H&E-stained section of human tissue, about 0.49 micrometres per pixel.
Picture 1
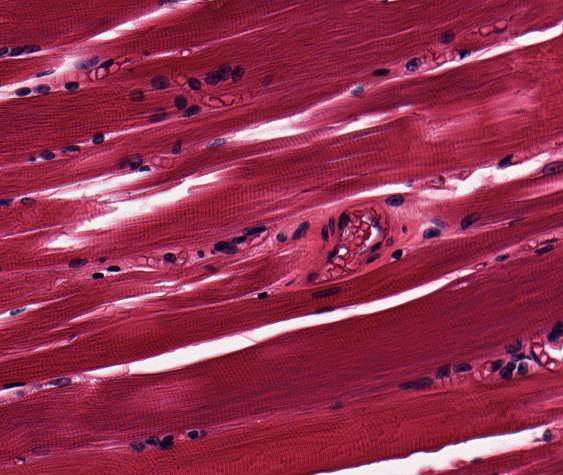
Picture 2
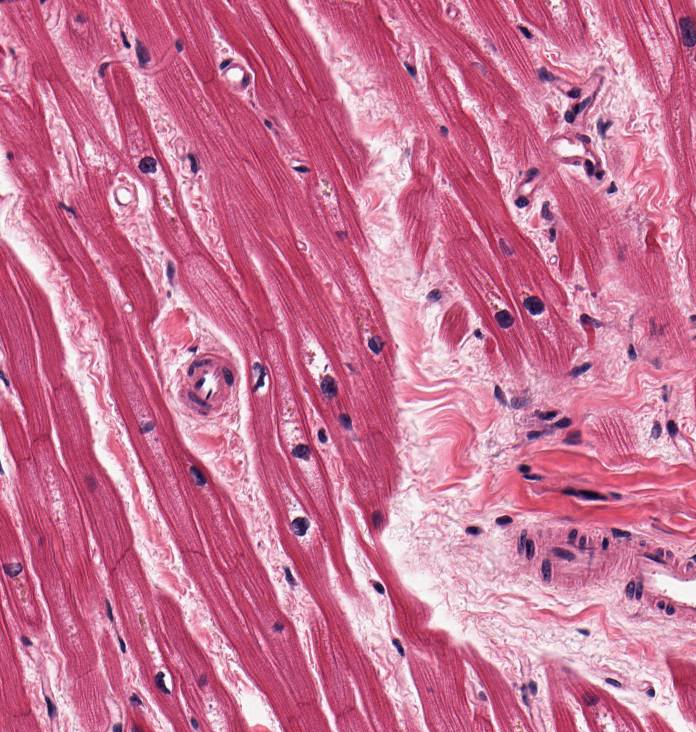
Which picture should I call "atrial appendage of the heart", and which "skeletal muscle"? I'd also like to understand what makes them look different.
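Skeletal muscle = picture 1; atrial appendage of the heart = picture 2. Nuclear position differs: flattened and at the fibre edges in picture 1, oval and central within each fibre in picture 2. Branching: the picture 2 fibres branch and join neighbours rather than running as separate unbranched cylinders. Striation: fine transverse cross-striations along the fibres of picture 1. Layout: picture 1, long parallel fibres across the whole field, lower left to upper right, cytoplasm deep eosinophilic red; picture 2, long parallel fibres across left and middle, upper left to lower right, with a wedge of loose pale connective tissue and wavy pink collagen fibres on the right.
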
